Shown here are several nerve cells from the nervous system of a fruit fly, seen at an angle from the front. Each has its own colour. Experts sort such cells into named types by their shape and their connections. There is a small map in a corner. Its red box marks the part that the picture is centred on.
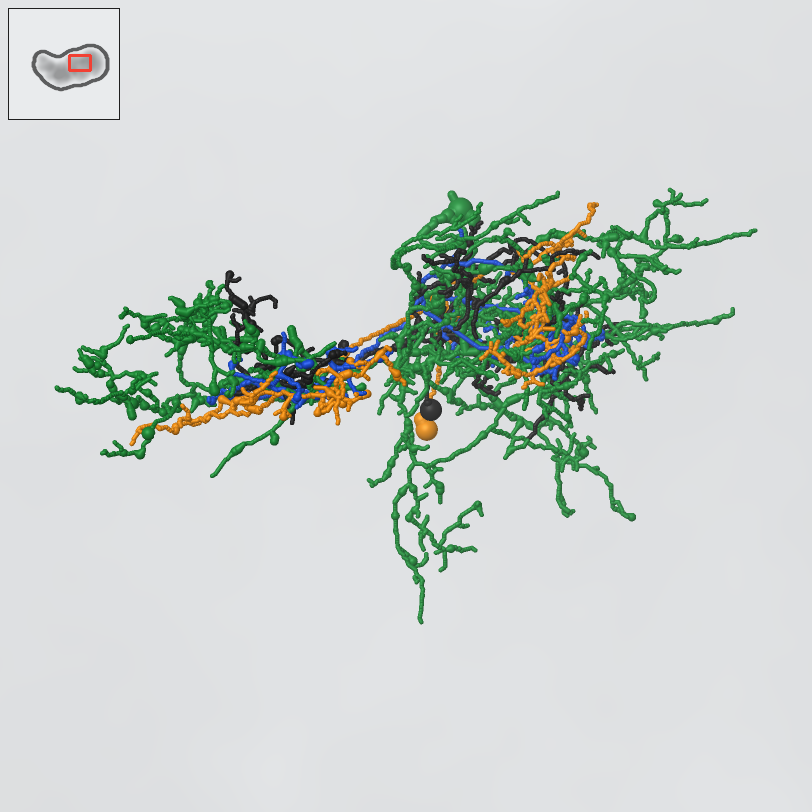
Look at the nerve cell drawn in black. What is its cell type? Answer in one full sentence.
The cell type of this neuron is CB2783.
